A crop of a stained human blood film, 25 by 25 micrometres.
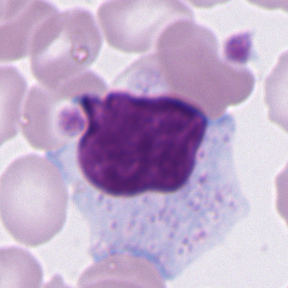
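Large granular lymphocyte (central cell). Its nucleus, about 11 micrometres across, is irregular in shape and notched at the upper left edge. Dense, dark purple chromatin fills it, and no nucleoli can be seen. Abundant pale blue cytoplasm surrounds the nucleus.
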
